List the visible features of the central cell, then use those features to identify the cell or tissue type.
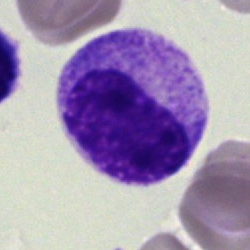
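Notice the round, smooth outline of this cell. Its pale lilac cytoplasm forms a broad crescent on the upper right side of the nucleus. No vacuoles are seen in the cytoplasm. The cell is a myelocyte.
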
